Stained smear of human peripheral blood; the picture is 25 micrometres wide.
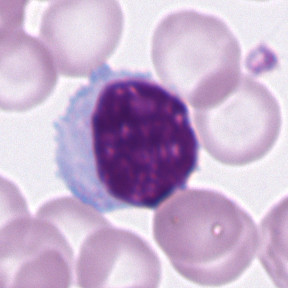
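Typical lymphocyte in a stained smear of human peripheral blood. Its left border is ragged, with many fine projections. The chromatin is dense and dark purple, with small paler spots scattered through it. No deep notch or fold interrupts the edge of the nucleus, and the cytoplasm holds no vacuoles.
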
